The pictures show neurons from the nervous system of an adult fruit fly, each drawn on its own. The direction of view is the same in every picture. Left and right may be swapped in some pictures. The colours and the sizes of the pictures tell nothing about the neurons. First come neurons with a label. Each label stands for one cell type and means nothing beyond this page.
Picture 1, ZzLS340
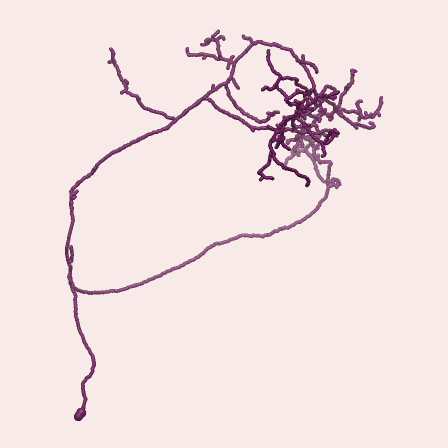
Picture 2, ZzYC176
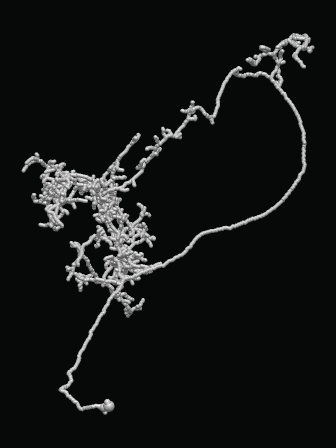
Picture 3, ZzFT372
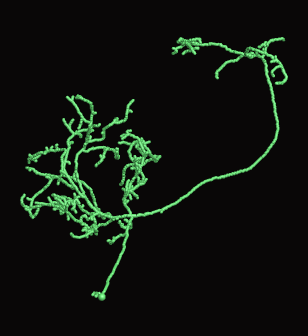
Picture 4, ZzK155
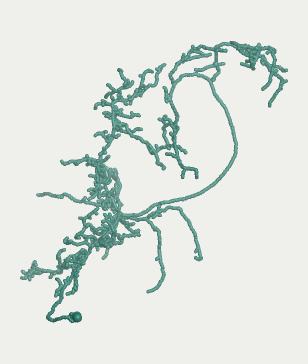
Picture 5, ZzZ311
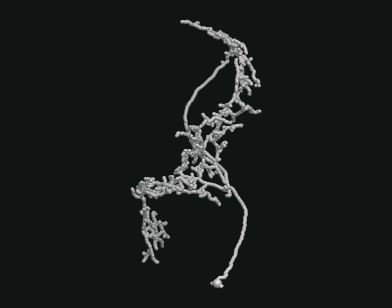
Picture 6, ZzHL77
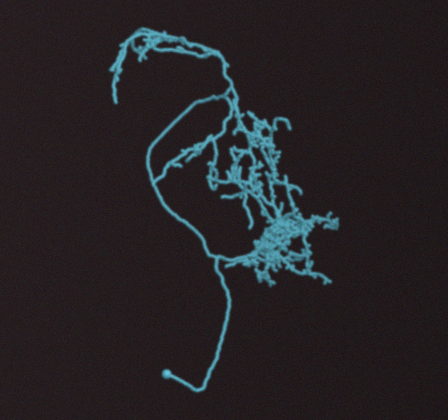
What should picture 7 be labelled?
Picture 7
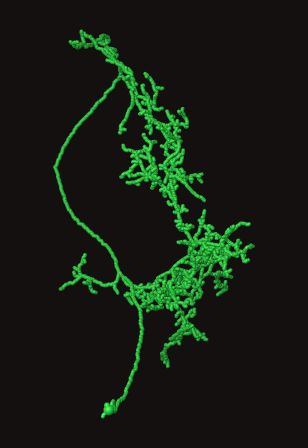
ZzYC176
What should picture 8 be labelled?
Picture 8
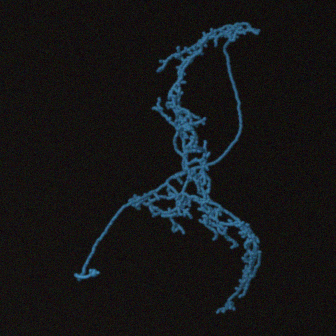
ZzZ311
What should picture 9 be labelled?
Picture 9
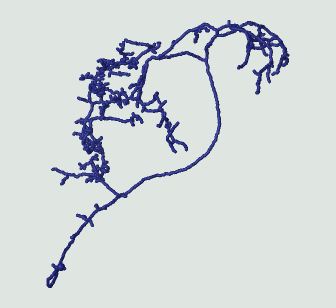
ZzHL77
